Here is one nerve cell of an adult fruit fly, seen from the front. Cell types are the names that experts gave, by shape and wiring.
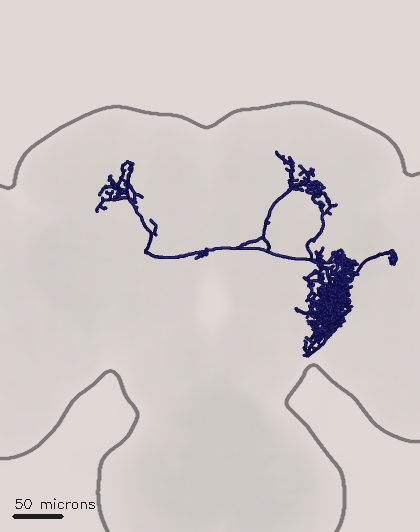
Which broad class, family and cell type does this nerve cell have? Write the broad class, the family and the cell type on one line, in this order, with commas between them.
central-brain intrinsic neuron, hemilineage VLPl&d1_lateral, AVLP721m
